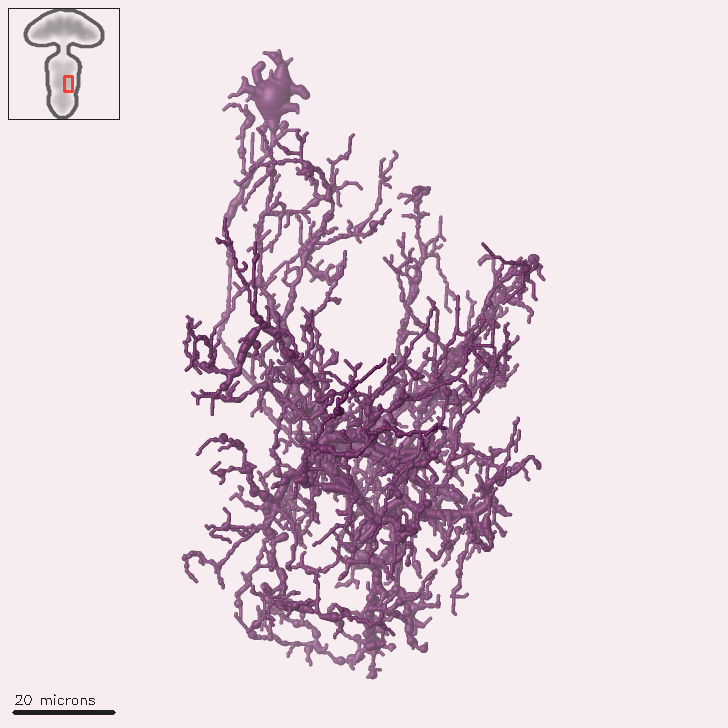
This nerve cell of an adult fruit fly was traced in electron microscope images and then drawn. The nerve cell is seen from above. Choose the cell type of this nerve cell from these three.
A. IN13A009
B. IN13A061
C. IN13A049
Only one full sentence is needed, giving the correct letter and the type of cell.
The nerve cell is a member of cell type IN13A009, given in option A.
